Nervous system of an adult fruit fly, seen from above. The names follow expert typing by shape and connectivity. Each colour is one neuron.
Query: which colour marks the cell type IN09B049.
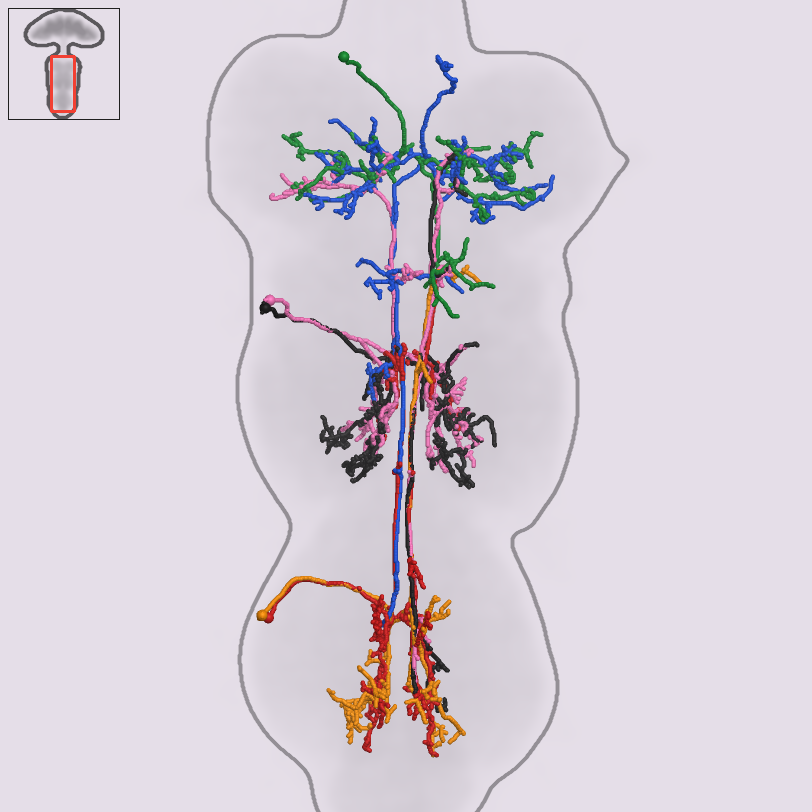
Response: green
